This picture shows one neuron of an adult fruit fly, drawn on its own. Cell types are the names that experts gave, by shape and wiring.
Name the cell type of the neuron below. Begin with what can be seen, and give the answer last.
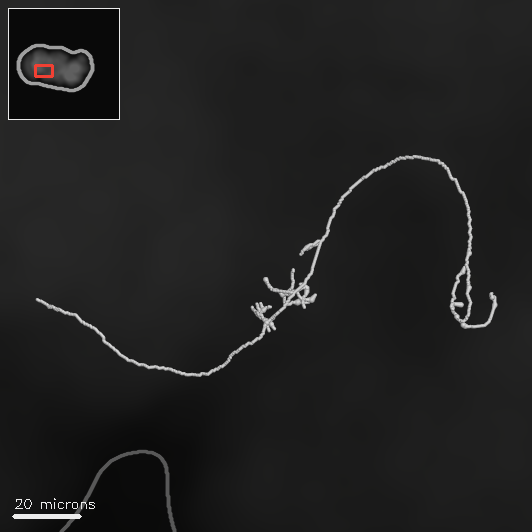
No cell body is drawn. By the scale bar it is about 140 microns wide in this view. This is a sensory neuron entering the brain. It is of cell type ORN_VC5.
